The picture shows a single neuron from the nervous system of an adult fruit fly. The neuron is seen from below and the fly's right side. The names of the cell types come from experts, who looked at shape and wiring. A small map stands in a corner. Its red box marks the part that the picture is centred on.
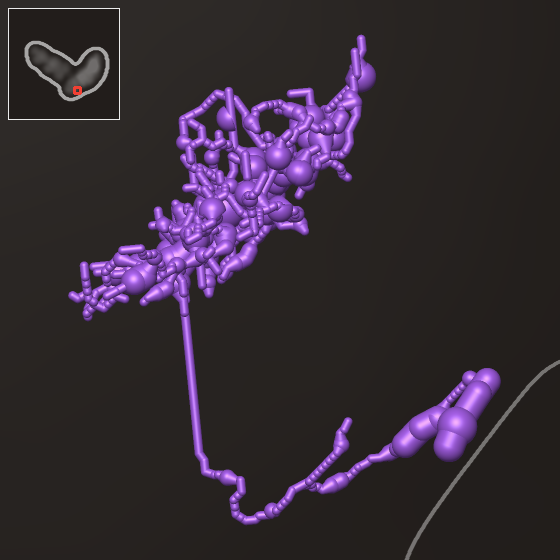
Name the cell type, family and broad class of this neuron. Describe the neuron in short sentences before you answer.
The cell body can be seen at the lower right of the picture. The picture shows dozens of branch ends. The cell type is Dm12. Its family is Dm. It is an optic-lobe intrinsic neuron.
